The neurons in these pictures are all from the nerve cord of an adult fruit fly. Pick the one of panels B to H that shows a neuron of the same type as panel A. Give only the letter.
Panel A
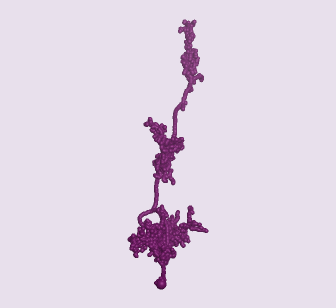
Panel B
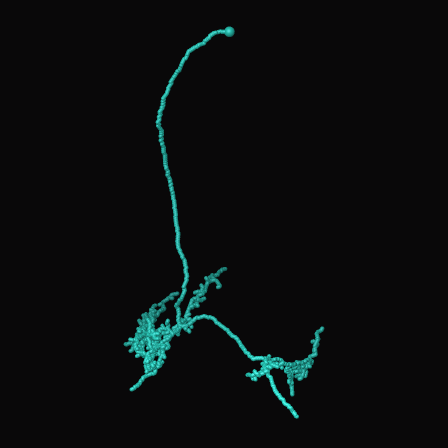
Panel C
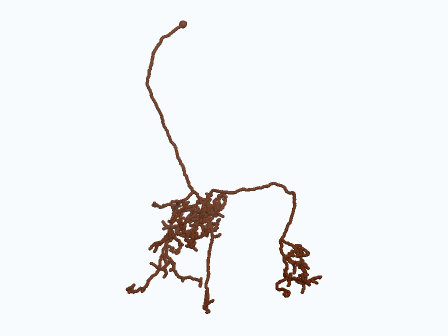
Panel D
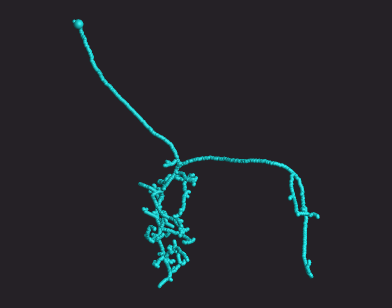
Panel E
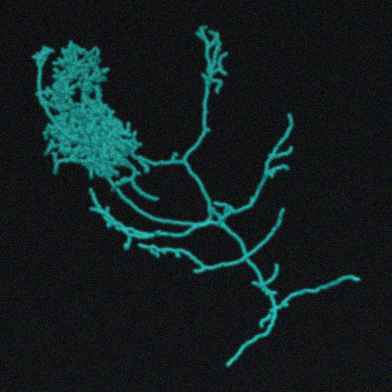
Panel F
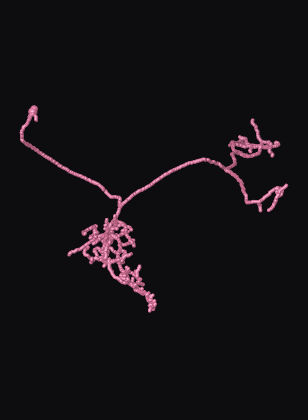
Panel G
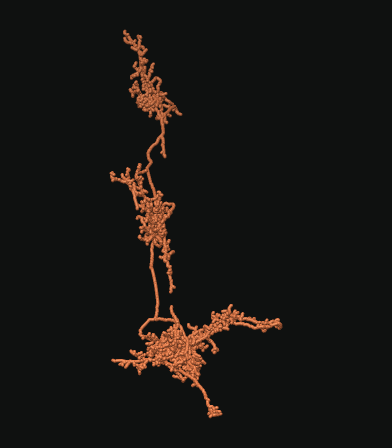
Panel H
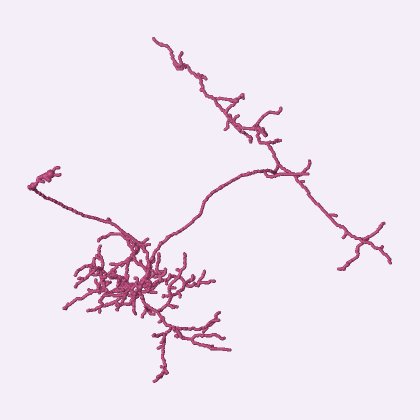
G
